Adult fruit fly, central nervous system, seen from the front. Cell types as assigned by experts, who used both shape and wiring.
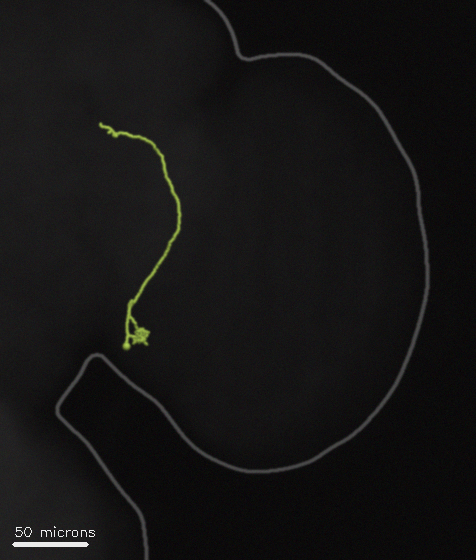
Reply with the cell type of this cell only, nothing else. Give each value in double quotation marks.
"LC30"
